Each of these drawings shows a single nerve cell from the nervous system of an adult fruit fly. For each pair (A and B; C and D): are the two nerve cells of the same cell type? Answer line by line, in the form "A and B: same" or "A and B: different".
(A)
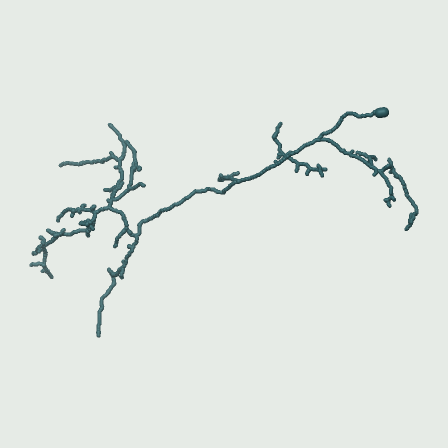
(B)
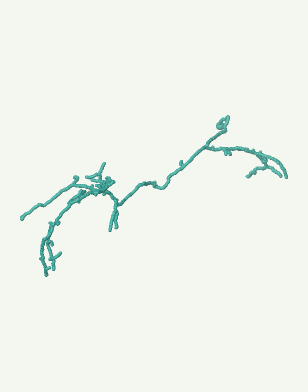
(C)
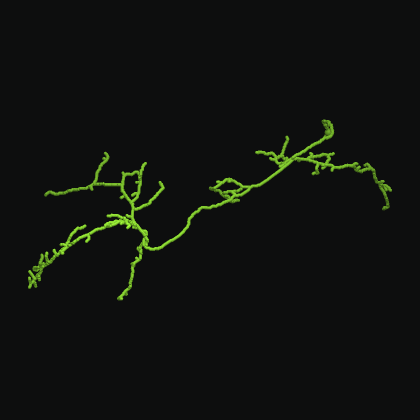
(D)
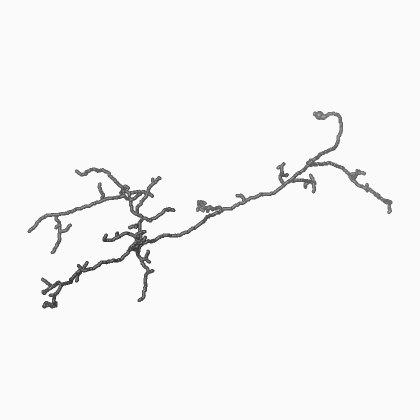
A and B: same
C and D: same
